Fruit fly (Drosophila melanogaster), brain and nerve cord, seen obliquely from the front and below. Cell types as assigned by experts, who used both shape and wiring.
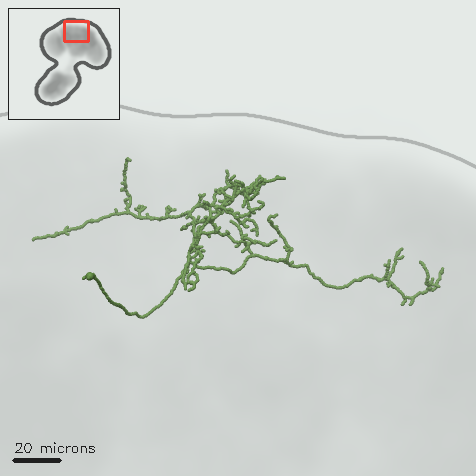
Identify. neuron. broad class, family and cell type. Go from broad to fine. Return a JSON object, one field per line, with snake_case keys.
{
 "broad_class": "central-brain intrinsic neuron",
 "family": "hemilineage CREl1",
 "cell_type": "CB3873"
}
